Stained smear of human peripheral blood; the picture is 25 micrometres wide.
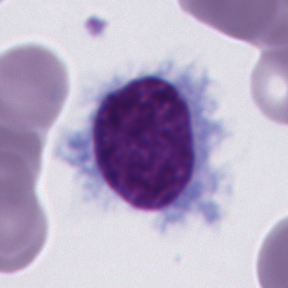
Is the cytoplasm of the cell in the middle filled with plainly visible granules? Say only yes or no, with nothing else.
No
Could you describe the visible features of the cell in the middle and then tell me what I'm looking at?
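Fine hair-like projections fringe the edge of the cytoplasm all the way round. The cytoplasm itself is pale greyish-blue, and you won't see any vacuoles in it. Chromatin's dark purple and fairly dense throughout the nucleus. So this one's a hairy cell.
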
